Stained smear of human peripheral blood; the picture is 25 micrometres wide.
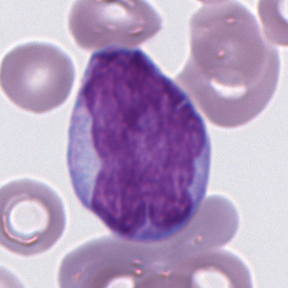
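Atypical promyelocyte in a stained peripheral blood smear, seen as the central cell. Its outline is smooth and oval, narrowing toward the top. A small notch marks the lower edge of the nucleus. The cytoplasm forms a narrow rim, widest on the left, and contains no vacuoles.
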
